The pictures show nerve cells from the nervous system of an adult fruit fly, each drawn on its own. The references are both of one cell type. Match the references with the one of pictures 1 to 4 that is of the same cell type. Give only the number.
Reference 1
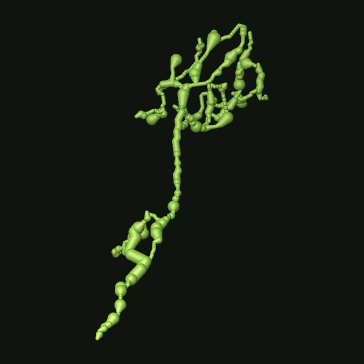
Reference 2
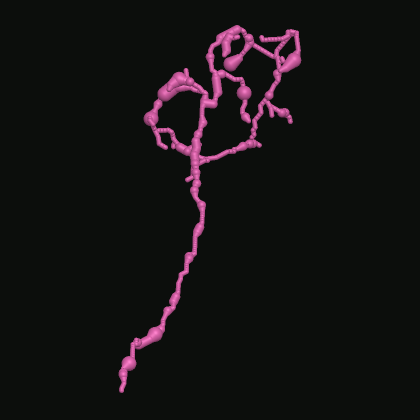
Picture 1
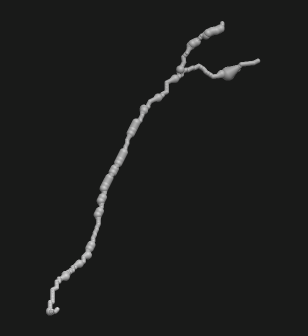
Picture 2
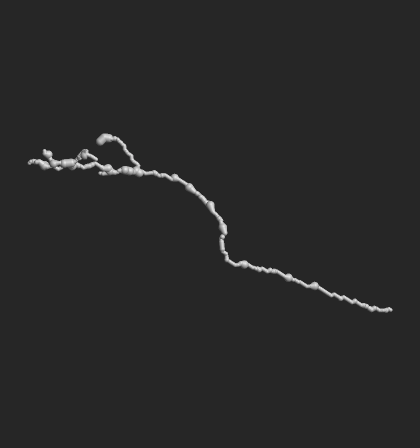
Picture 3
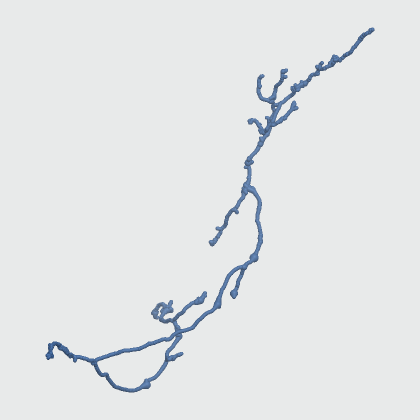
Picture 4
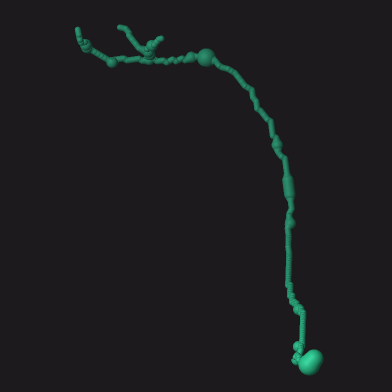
1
